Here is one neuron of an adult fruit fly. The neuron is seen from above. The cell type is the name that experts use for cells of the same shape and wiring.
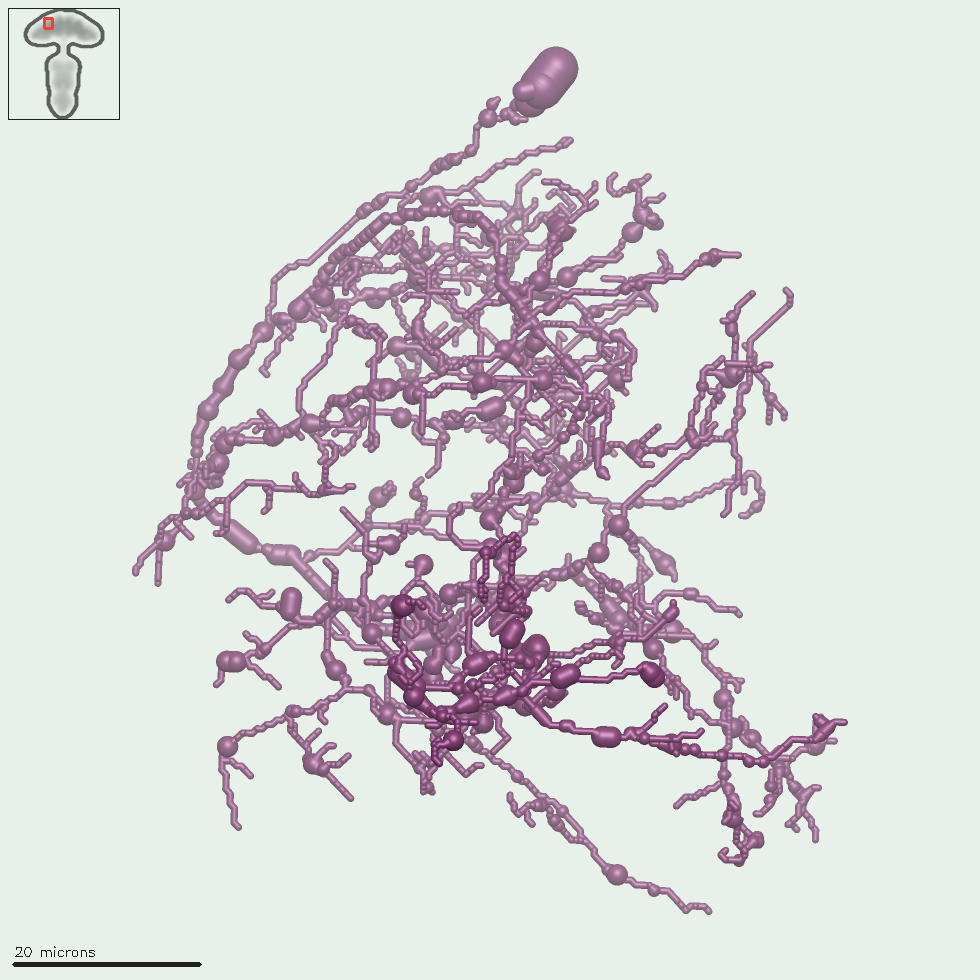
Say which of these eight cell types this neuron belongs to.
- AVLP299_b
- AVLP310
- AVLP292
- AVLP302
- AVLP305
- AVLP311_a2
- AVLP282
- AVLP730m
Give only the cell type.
AVLP302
